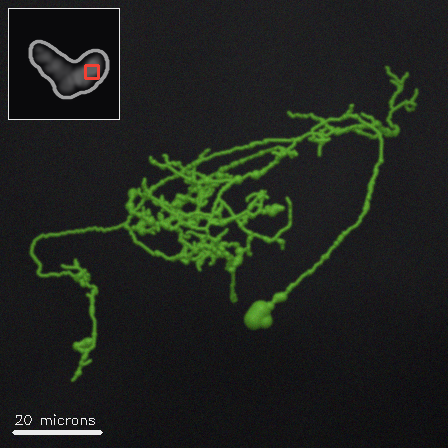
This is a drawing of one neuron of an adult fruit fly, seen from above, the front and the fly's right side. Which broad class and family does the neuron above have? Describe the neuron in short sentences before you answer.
From left to right in the picture it spans about 90 microns. Dozens of branch ends can be seen. Its broad class is central-brain intrinsic neuron. The name of its family is class DAN.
